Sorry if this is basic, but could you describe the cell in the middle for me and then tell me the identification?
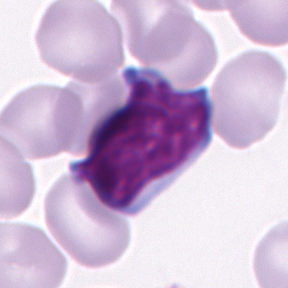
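See how the nucleus takes up almost all of the cell? There's nothing granular in the cytoplasm, and no vacuoles anywhere in the cell either. That small pointed tag sticking out from the upper left corner is worth a glance too. It's a typical lymphocyte.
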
